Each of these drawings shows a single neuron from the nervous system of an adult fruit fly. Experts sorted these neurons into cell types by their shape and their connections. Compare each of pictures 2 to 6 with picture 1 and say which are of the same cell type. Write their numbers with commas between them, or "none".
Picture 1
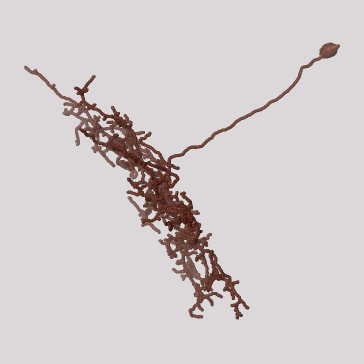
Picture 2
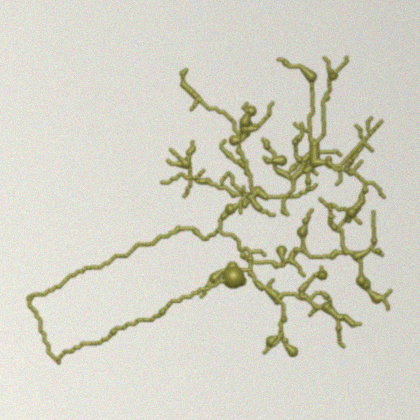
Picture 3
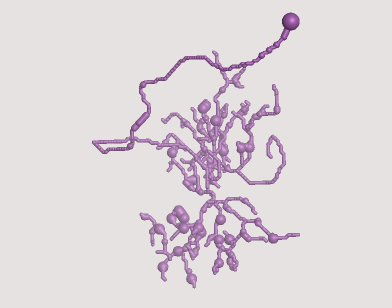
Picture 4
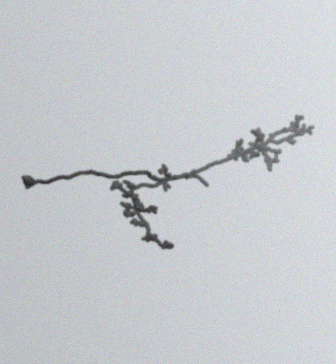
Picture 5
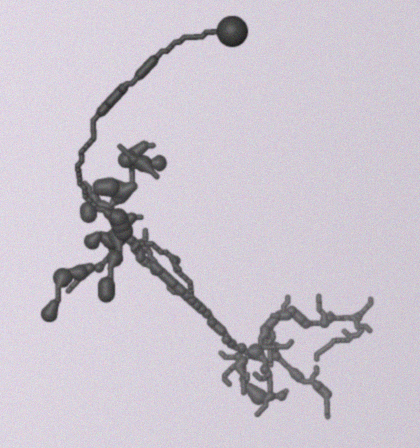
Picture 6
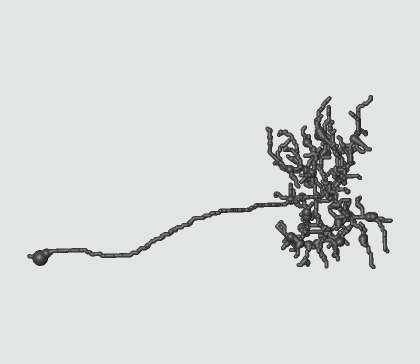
2, 3, 6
